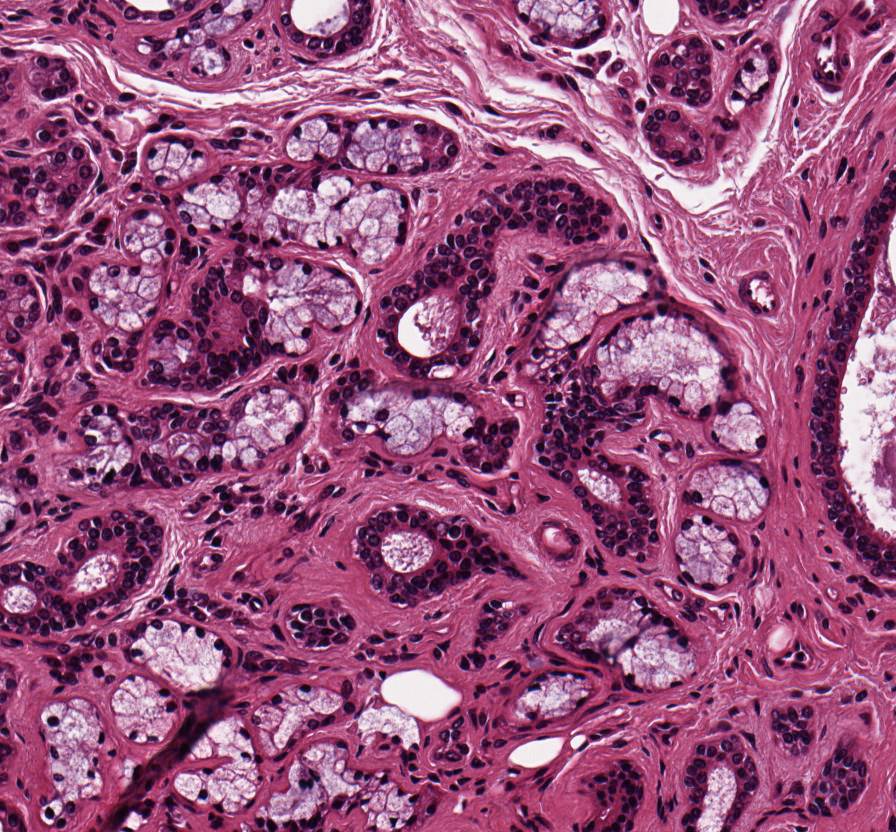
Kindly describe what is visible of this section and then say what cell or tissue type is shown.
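Field mostly closely packed small rounded glandular units, separated by bands of pink fibrous stroma. Many units made of cells with pale, foamy, grey-white cytoplasm and small dark nuclei pressed to the outer edge. Beside these, especially centrally, clusters of cells with crowded round dark nuclei and scant pink cytoplasm. At right edge, a larger elongated structure lined by a row of dark nuclei, containing pale frothy material. Minor salivary gland.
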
